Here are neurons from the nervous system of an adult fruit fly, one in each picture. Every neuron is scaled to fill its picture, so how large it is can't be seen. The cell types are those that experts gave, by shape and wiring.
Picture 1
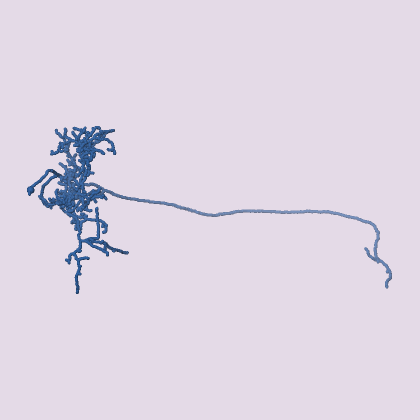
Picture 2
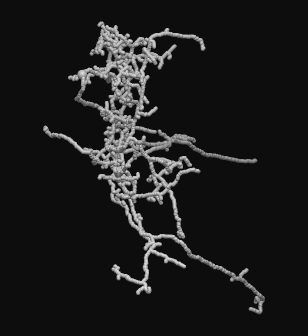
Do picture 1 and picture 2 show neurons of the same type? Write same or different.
same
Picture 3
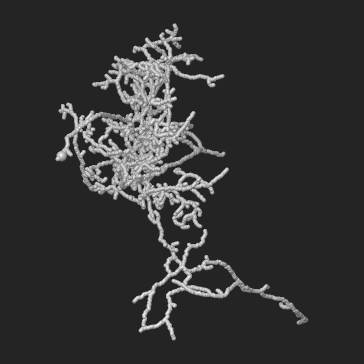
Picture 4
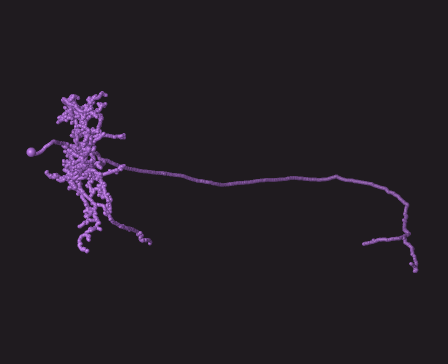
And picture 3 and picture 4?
different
